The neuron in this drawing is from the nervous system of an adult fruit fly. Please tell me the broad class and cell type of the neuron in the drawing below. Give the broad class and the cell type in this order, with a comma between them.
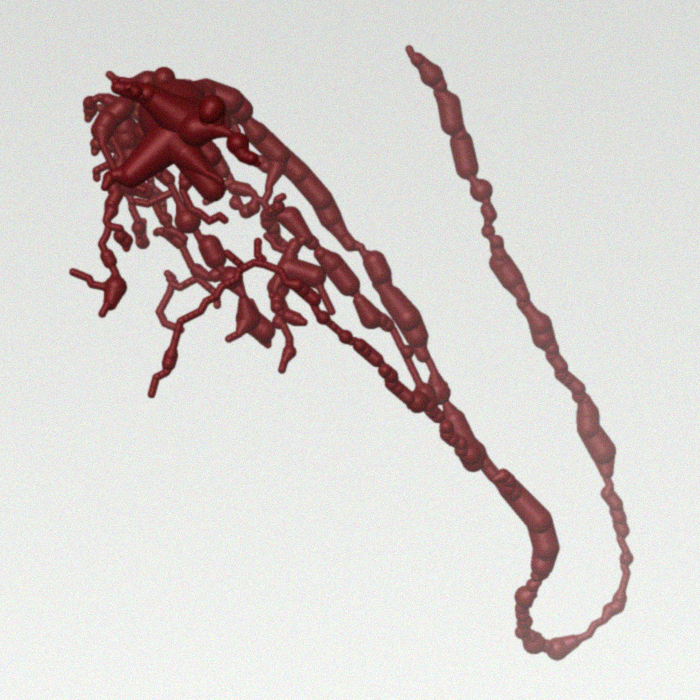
motor neuron of the brain, CEM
